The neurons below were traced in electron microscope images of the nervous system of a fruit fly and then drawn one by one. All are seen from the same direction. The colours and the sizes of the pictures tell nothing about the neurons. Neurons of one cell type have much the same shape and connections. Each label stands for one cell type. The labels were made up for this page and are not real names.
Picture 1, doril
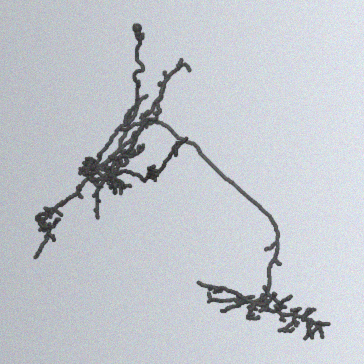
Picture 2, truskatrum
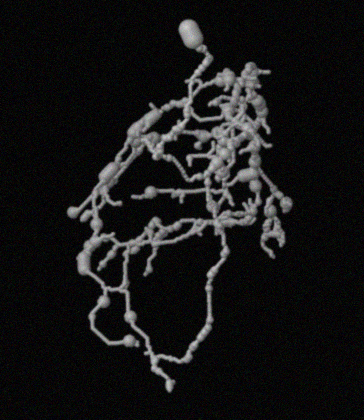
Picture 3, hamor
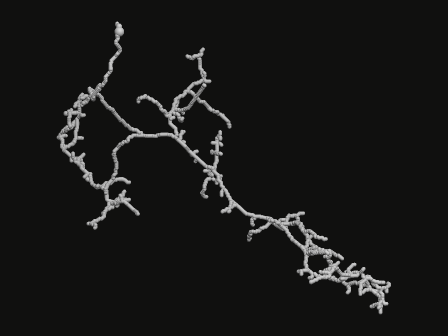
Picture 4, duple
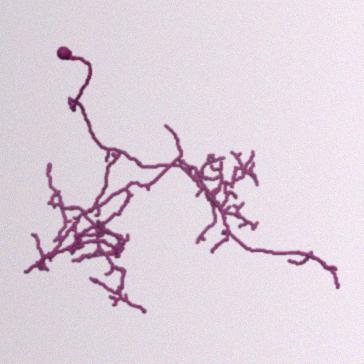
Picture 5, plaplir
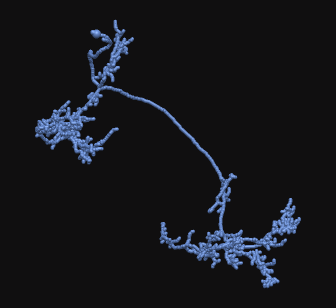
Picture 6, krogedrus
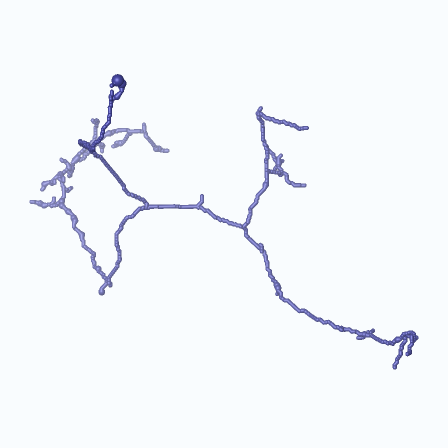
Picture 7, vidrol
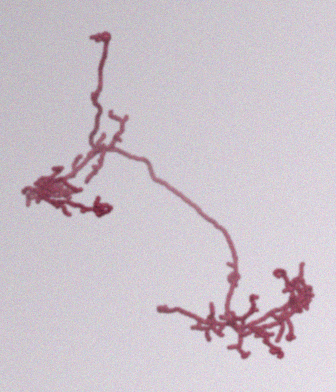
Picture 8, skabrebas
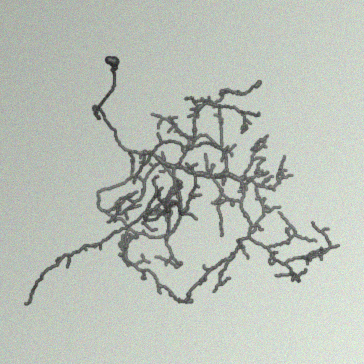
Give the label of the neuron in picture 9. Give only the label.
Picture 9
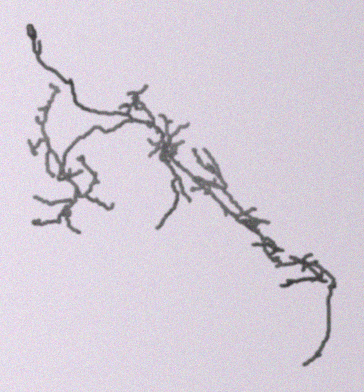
hamor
